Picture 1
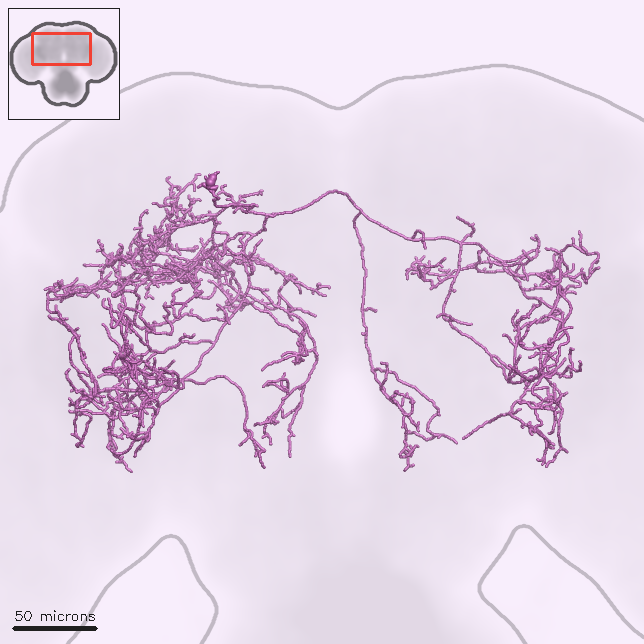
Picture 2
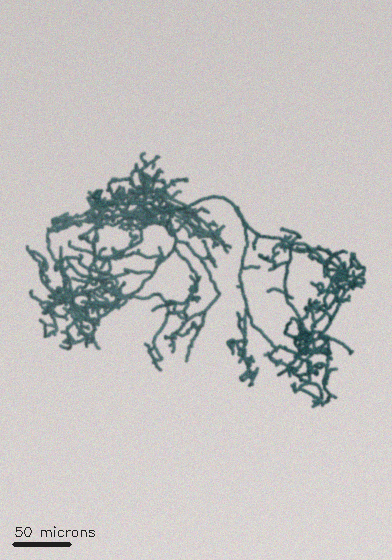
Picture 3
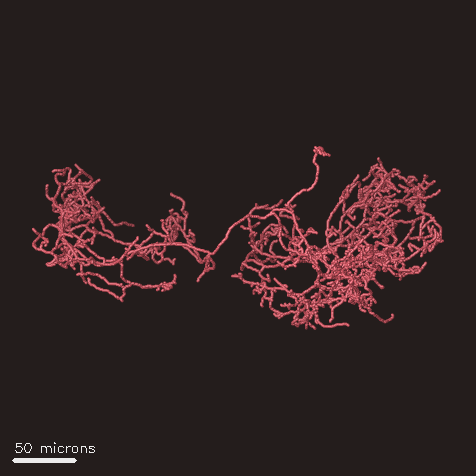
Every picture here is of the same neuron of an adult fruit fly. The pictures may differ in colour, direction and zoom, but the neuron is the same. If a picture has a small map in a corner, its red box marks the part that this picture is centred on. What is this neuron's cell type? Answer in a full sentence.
The cell type is OA-ASM3.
